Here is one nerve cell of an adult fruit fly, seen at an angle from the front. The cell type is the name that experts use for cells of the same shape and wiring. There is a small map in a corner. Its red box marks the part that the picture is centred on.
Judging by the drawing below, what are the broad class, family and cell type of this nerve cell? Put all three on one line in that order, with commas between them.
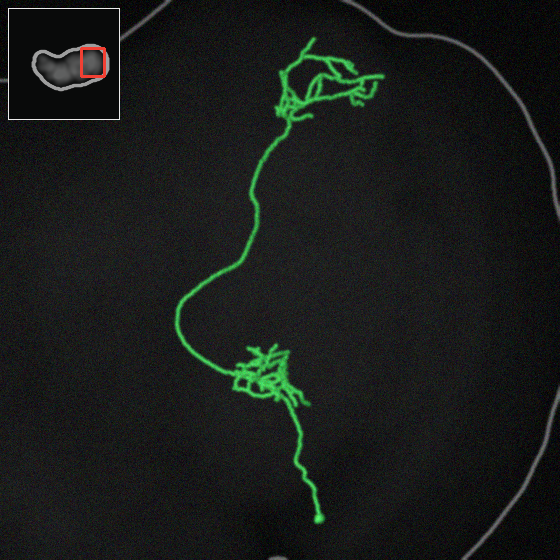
central-brain intrinsic neuron, hemilineage ALv1, M_vPNml80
